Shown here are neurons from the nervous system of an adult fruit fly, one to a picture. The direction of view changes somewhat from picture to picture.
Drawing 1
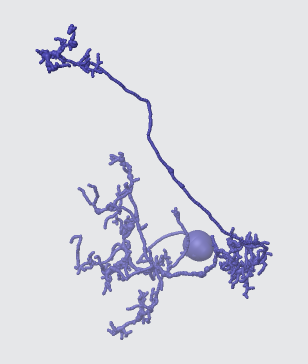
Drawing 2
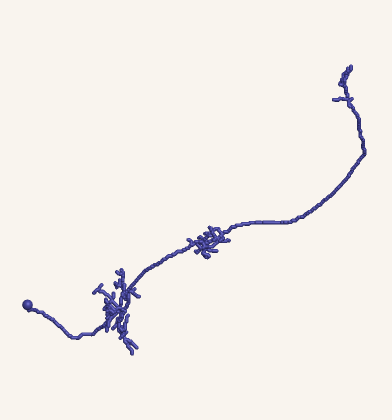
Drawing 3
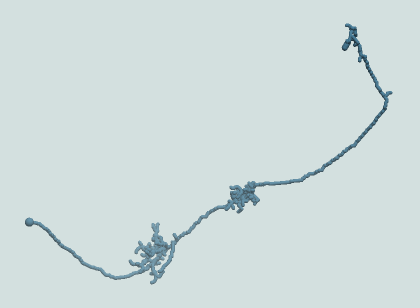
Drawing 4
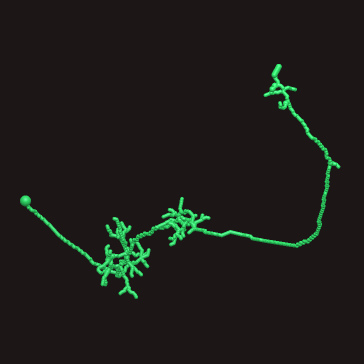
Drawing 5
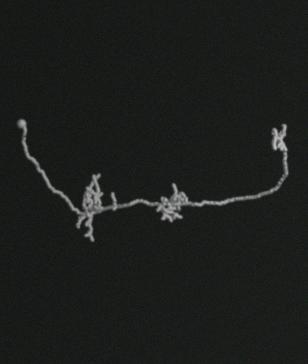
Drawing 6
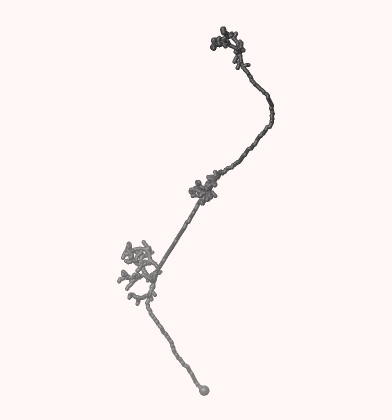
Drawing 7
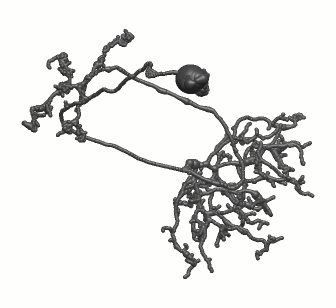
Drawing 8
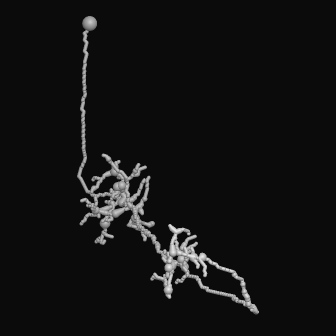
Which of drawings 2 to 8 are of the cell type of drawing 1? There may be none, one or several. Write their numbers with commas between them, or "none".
2, 3, 4, 5, 6, 8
